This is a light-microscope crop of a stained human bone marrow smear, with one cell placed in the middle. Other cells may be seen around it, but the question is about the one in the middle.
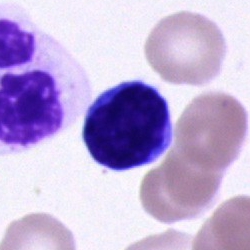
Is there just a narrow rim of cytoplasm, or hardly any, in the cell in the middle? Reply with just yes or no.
Yes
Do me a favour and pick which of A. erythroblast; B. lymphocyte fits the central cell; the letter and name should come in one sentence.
Well, the cell in the middle is a lymphocyte, making option B right.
